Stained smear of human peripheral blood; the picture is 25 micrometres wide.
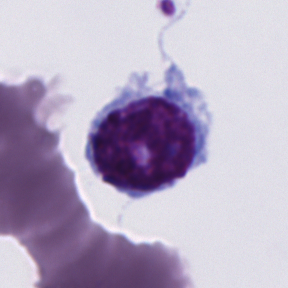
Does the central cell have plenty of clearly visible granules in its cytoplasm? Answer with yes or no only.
No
